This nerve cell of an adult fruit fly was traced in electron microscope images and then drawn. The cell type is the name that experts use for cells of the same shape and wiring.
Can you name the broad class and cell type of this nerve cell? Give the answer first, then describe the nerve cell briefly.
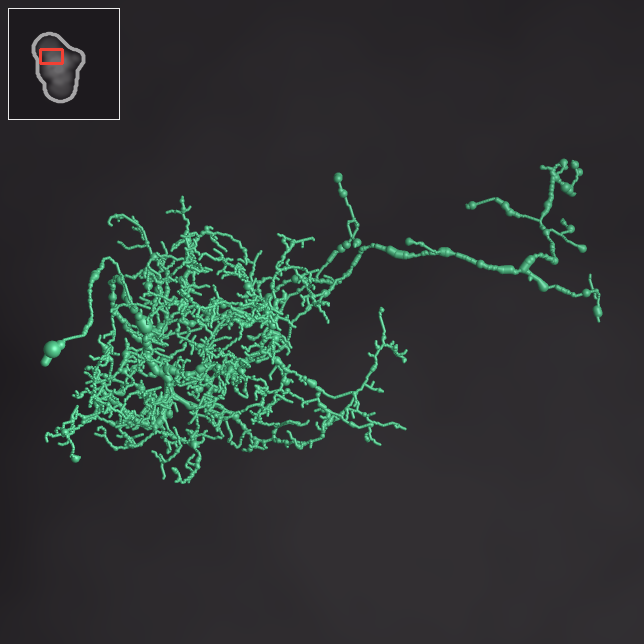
This is a central-brain intrinsic neuron. It is of cell type AVLP342. Its cell body lies on the left of the picture. More than a hundred branch ends can be seen.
